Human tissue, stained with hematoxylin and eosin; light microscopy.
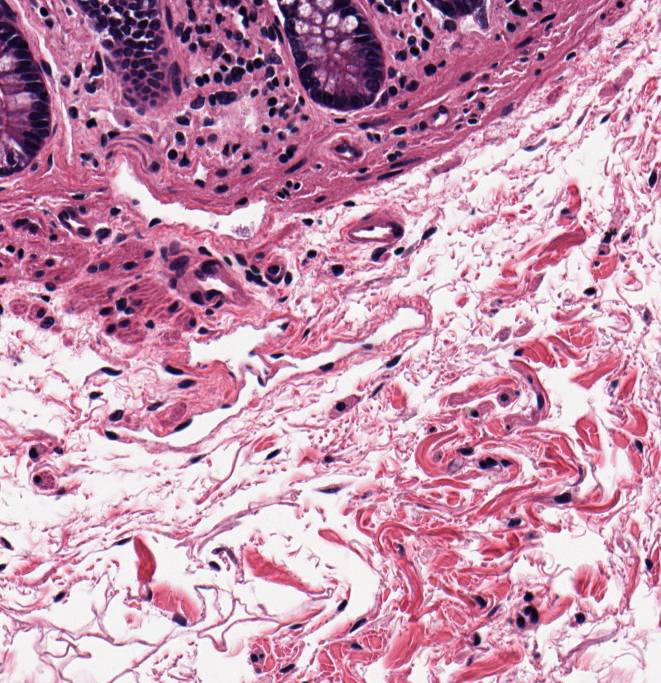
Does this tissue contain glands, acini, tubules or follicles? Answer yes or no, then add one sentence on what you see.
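Yes. A glandular mucosal layer occupies the top of the field, and loose connective tissue fills the rest below it.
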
